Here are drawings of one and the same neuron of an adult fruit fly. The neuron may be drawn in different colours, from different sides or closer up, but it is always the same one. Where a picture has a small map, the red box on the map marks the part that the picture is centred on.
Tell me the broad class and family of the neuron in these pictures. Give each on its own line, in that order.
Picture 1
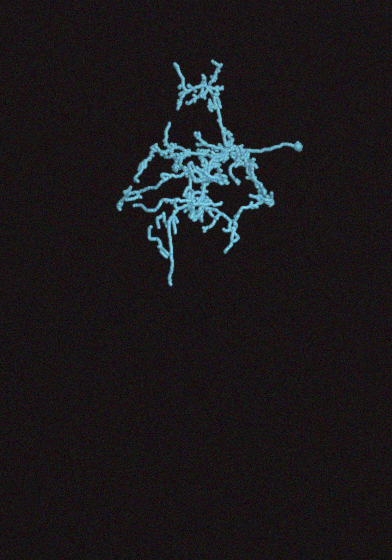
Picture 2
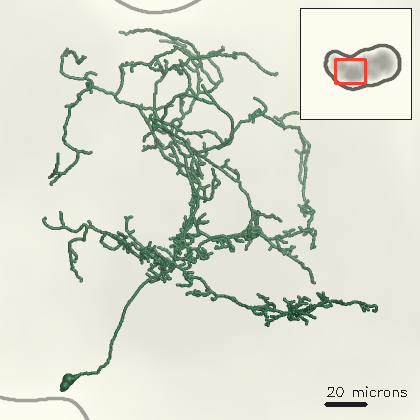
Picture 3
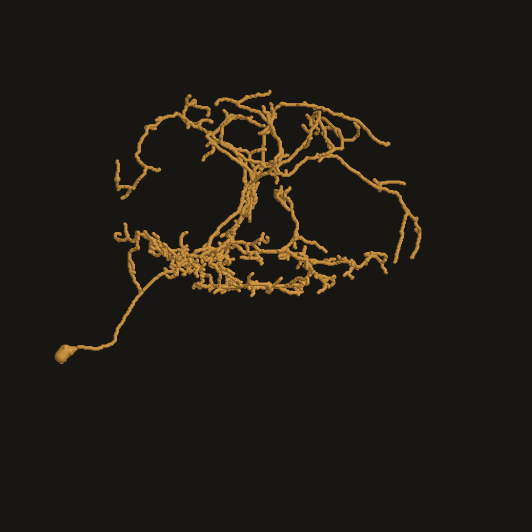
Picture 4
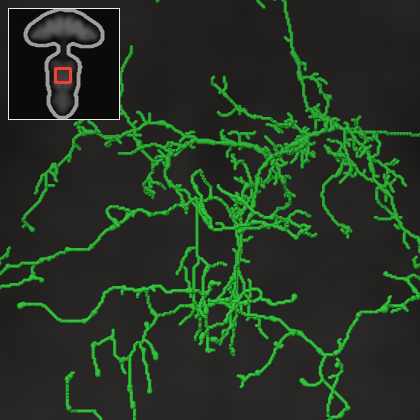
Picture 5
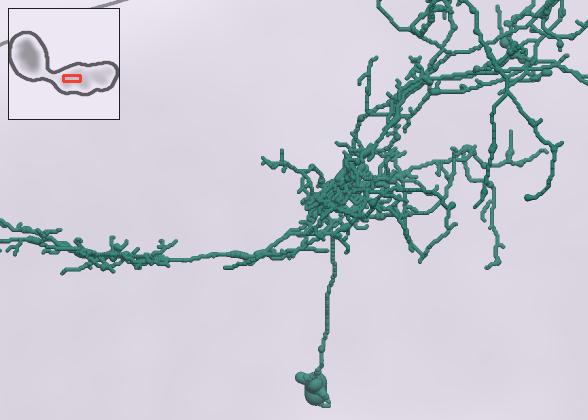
nerve-cord intrinsic neuron
hemilineage 12A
